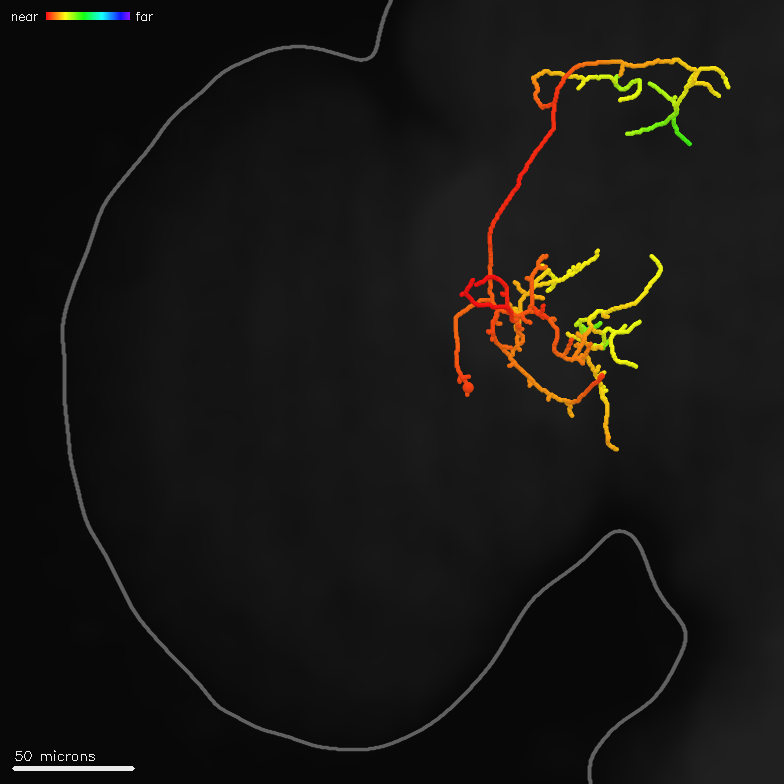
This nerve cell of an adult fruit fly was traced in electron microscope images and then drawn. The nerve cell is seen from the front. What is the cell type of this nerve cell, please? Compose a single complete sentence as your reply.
The type assigned to this nerve cell is AVLP149.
